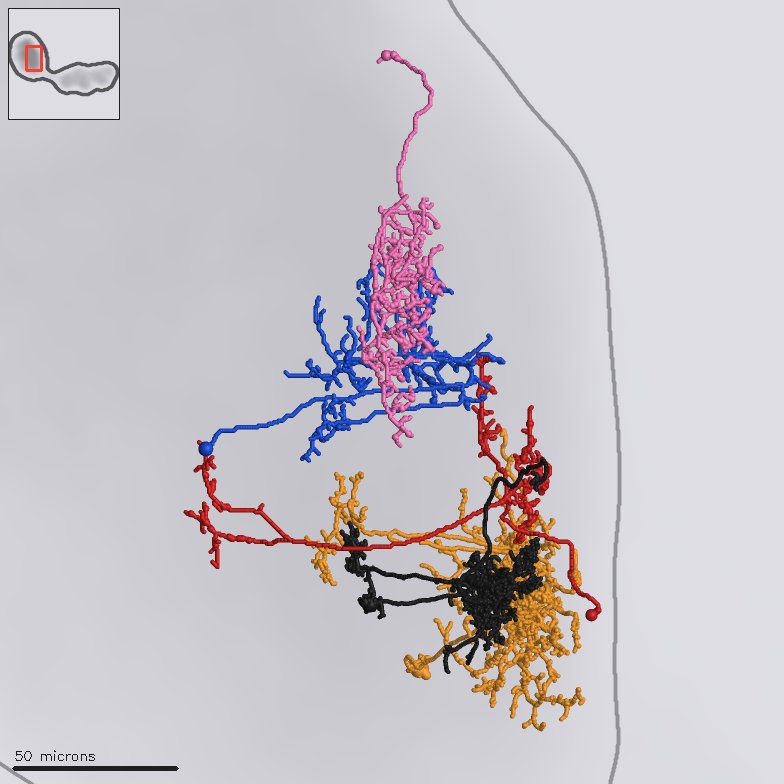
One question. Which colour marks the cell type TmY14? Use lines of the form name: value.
colour: black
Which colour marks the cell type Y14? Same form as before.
colour: blue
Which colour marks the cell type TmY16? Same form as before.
colour: orange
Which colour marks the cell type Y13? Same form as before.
colour: red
